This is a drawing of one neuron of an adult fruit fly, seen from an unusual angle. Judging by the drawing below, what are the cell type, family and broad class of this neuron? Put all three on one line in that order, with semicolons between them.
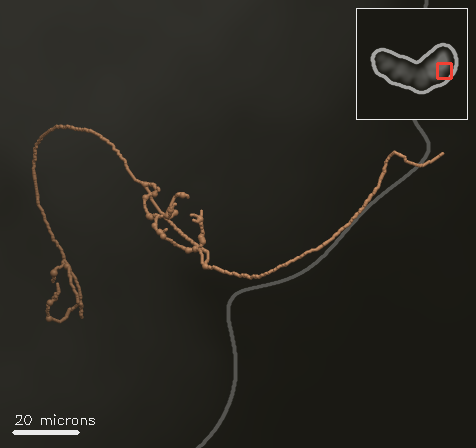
ORN_VC5; class olfactory; sensory neuron entering the brain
